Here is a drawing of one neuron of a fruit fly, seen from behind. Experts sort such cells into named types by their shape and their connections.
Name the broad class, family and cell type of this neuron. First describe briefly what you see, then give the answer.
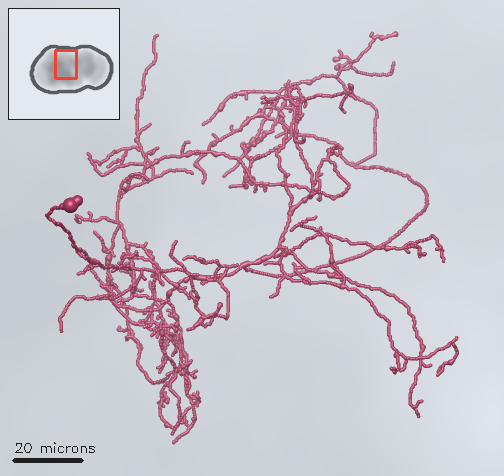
Its cell body lies on the left of the picture. By the scale bar it is about 120 microns wide in this view. Its broad class is central-brain intrinsic neuron. The family is hemilineage VLPl&p1_posterior. Its cell type is aIPg8.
